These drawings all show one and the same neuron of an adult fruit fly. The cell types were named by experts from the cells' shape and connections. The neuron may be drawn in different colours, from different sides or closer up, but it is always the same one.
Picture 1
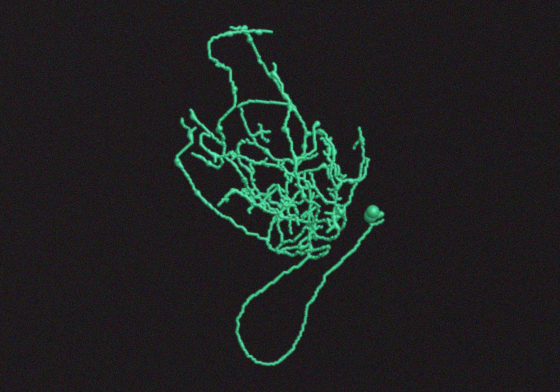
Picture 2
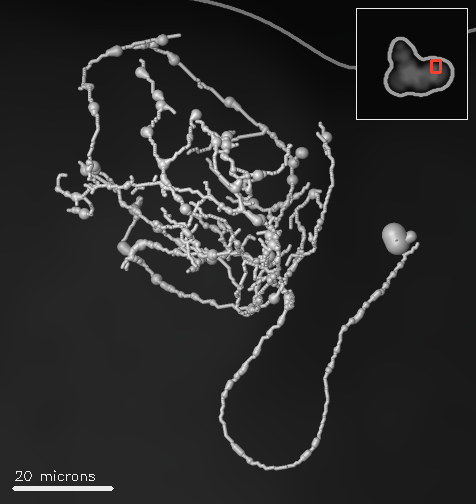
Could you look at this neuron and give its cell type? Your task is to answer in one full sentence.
The cell type name for this neuron is CB3733.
